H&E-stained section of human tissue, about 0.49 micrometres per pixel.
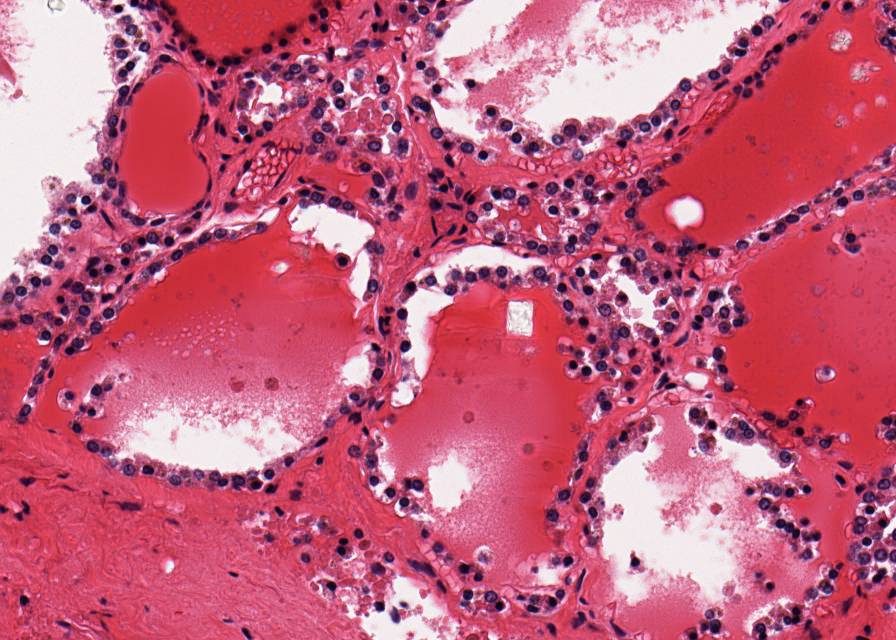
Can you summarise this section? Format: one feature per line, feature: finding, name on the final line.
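Follicles: large, rounded and irregular, packed closely, filling the field
Partitions: only thin ones between them
Lining: one layer of low cuboidal epithelial cells
Nuclei: small, round, darkly stained, fairly uniform in size
Lumens: homogeneous, deeply eosinophilic material
Name: thyroid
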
